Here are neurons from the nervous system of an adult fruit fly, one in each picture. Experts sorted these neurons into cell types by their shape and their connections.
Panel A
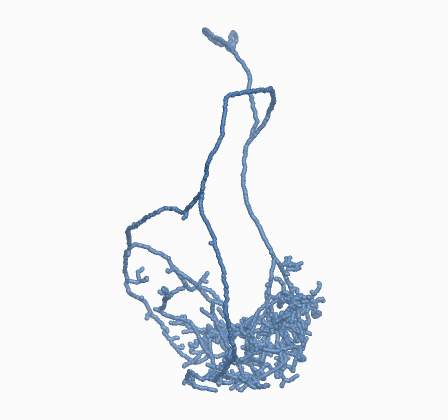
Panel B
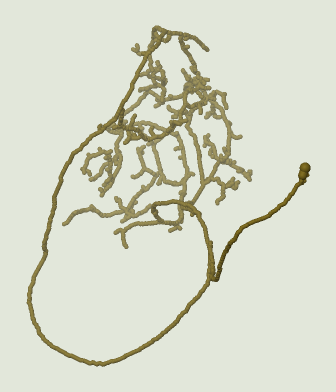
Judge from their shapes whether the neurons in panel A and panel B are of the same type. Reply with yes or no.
no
